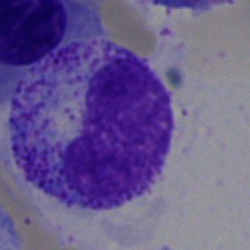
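Metamyelocyte in a stained human bone marrow smear: the cell in the middle. Its nucleus is indented, with the concave side facing left, and sits off-centre toward the right side of the cell. The cytoplasm holds many purple granules, except for a paler, less granular area next to the nuclear indentation.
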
